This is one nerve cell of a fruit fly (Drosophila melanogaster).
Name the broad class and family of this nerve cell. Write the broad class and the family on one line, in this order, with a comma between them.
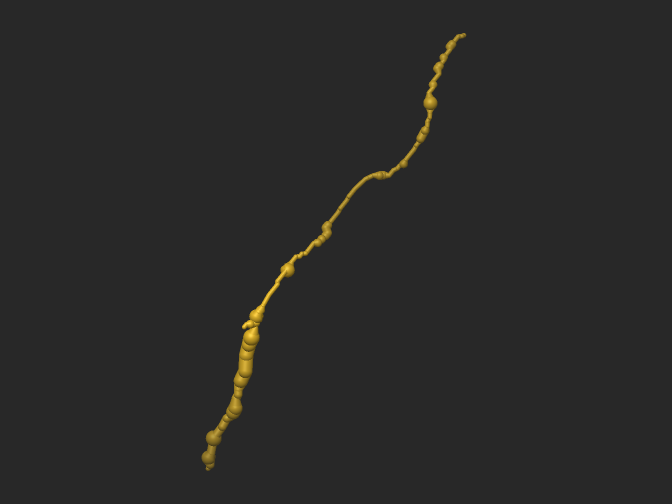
photoreceptor or other optic-lobe sensory neuron, class visual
